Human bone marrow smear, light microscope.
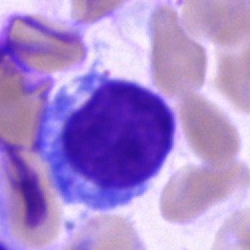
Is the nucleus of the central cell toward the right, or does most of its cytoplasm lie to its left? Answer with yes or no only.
Yes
